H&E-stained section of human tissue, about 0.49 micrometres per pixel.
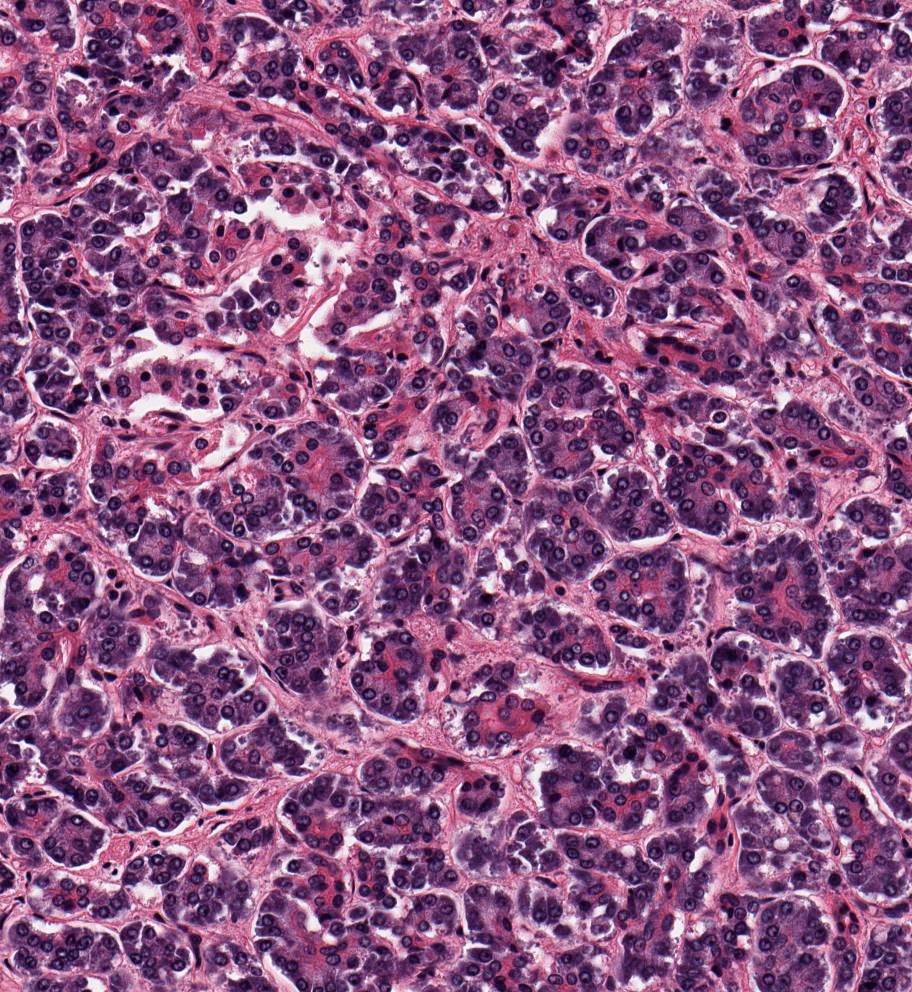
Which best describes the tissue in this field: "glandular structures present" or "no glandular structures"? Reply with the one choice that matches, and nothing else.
Glandular structures present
